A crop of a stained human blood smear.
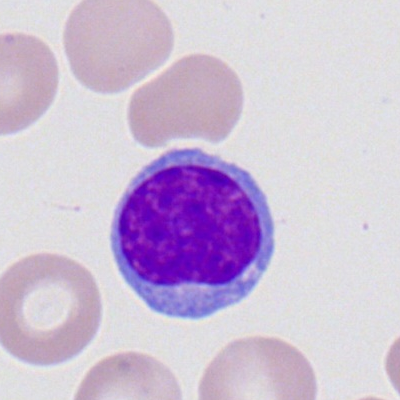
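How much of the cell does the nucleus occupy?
Most of it.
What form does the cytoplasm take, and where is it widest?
A narrow rim around the nucleus, widest below it.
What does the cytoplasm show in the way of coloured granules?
No coarse coloured granules.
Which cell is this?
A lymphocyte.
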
